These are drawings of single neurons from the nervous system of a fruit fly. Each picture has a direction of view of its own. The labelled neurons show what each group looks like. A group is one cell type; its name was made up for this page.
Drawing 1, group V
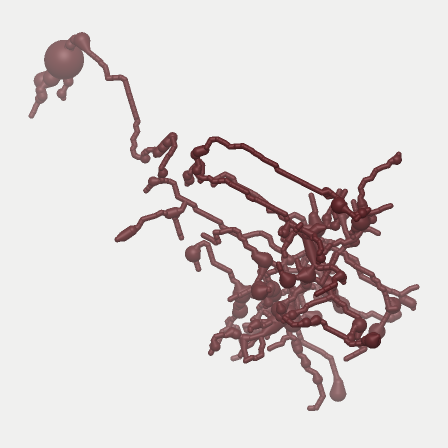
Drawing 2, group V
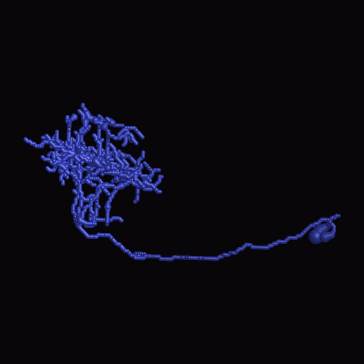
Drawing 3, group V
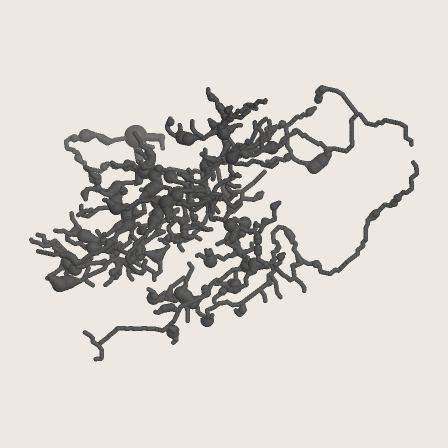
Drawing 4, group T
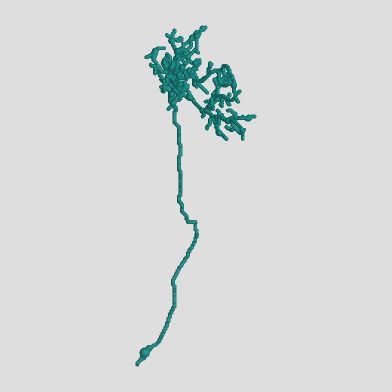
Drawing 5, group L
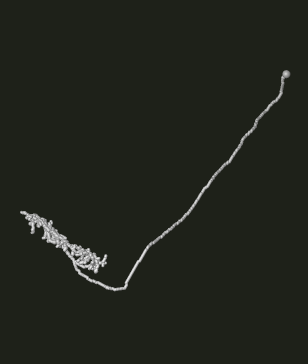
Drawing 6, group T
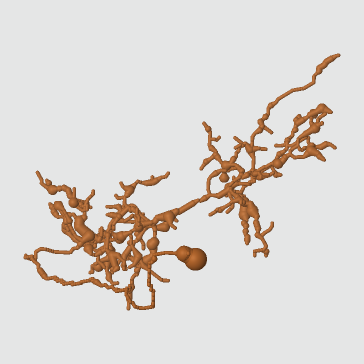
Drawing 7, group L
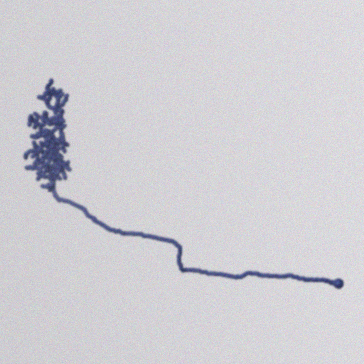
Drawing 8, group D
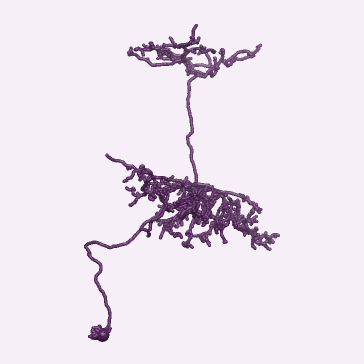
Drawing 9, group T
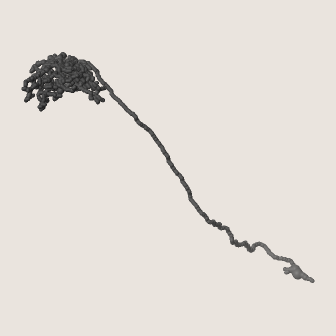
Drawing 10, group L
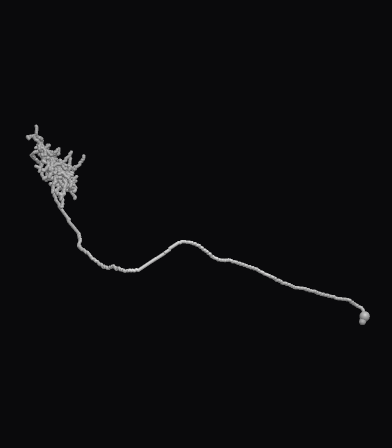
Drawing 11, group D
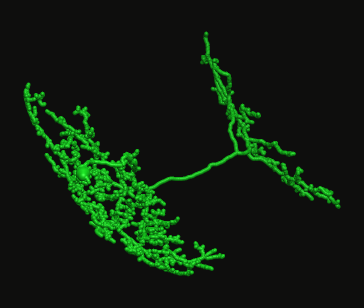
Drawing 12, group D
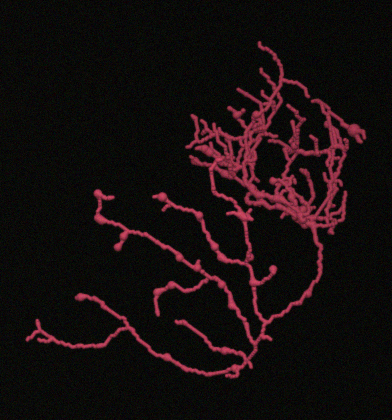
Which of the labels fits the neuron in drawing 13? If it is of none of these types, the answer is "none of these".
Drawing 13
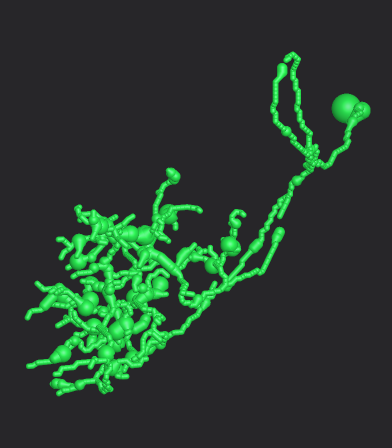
group V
